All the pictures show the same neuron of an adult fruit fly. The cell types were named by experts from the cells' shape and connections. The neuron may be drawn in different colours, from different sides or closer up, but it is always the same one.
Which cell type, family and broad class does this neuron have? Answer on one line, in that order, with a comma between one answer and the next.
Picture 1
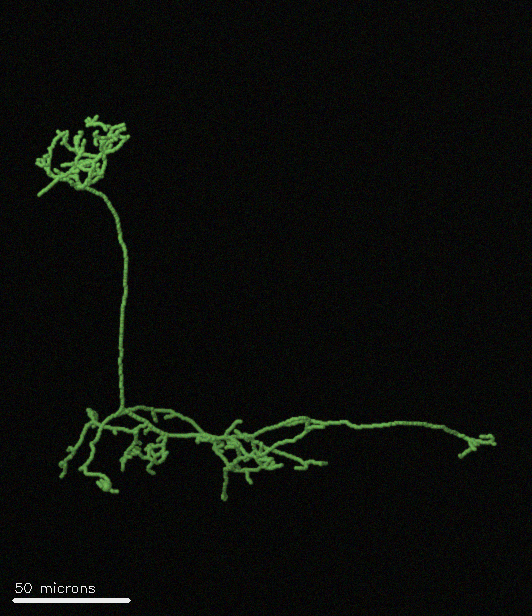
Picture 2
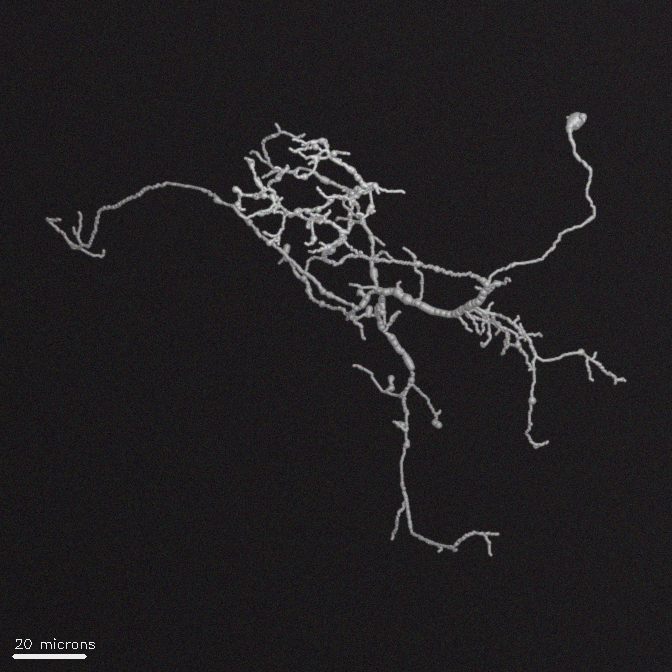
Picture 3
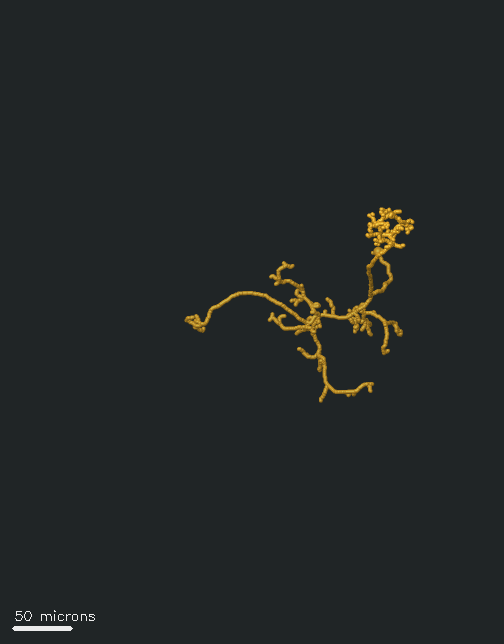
AOTU050, hemilineage DL1_ventral, central-brain intrinsic neuron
